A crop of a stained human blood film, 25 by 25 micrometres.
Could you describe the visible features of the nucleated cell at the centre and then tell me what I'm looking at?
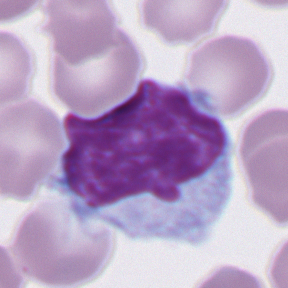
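Notice where the nucleus sits: in the upper part of the cell, with most of the cytoplasm lying below it and to its right. The outline is irregular rather than round. In the cytoplasm you'll find only fine, faint granules like dust, and no vacuoles. This cell is a monocyte.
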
